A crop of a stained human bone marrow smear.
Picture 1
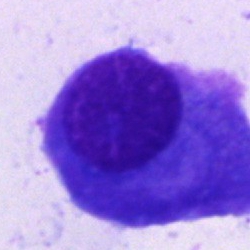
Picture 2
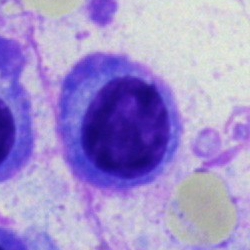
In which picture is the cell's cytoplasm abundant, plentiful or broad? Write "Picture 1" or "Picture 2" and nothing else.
Picture 1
